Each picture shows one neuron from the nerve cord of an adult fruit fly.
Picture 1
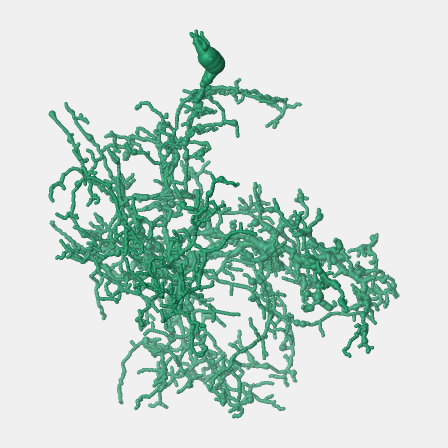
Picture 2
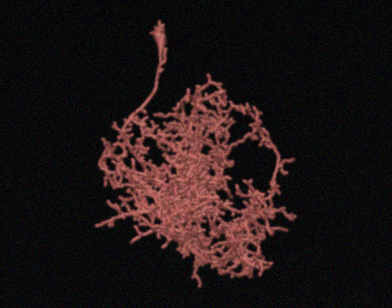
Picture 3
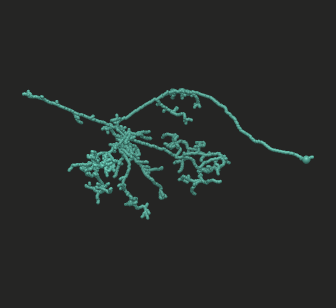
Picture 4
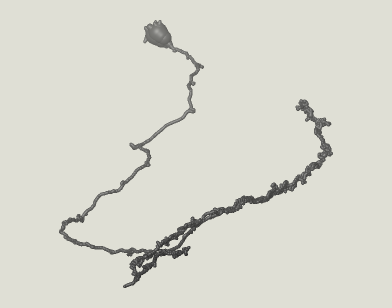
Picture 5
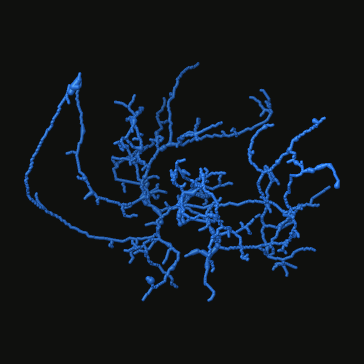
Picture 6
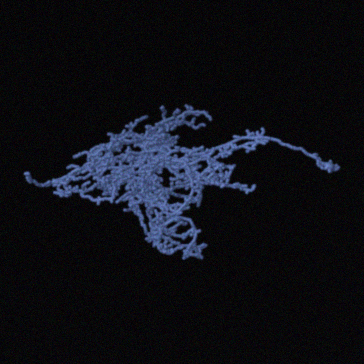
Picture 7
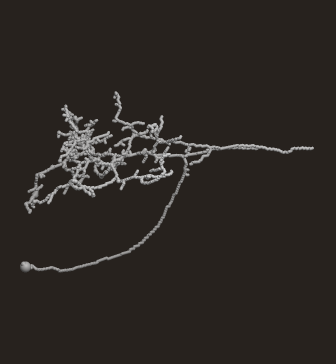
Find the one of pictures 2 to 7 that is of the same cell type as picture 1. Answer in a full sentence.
The neuron in picture 2 is of the same cell type.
